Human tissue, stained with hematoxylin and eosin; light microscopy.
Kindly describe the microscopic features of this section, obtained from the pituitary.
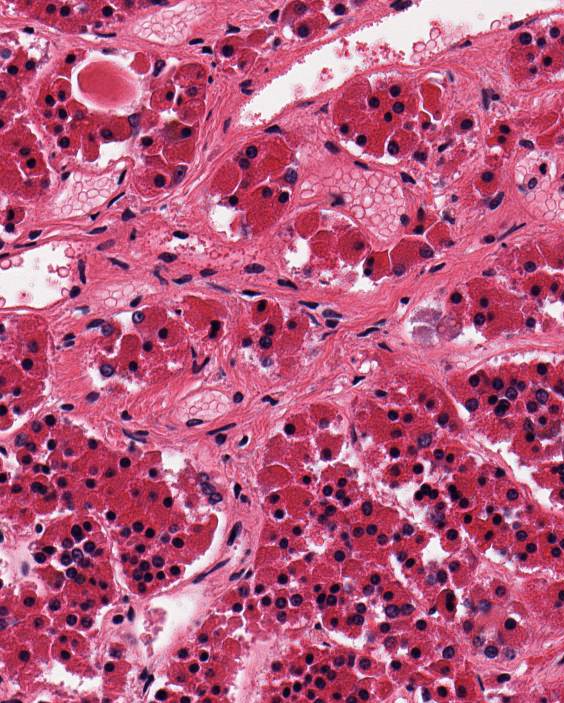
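Nests and cords of cells, separated by strands of pink fibrous tissue. Most cells: abundant, intensely eosinophilic cytoplasm. Nest-cell nuclei small, round, dark, fairly uniform. Fibrous strands carry elongated, spindle-shaped nuclei.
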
